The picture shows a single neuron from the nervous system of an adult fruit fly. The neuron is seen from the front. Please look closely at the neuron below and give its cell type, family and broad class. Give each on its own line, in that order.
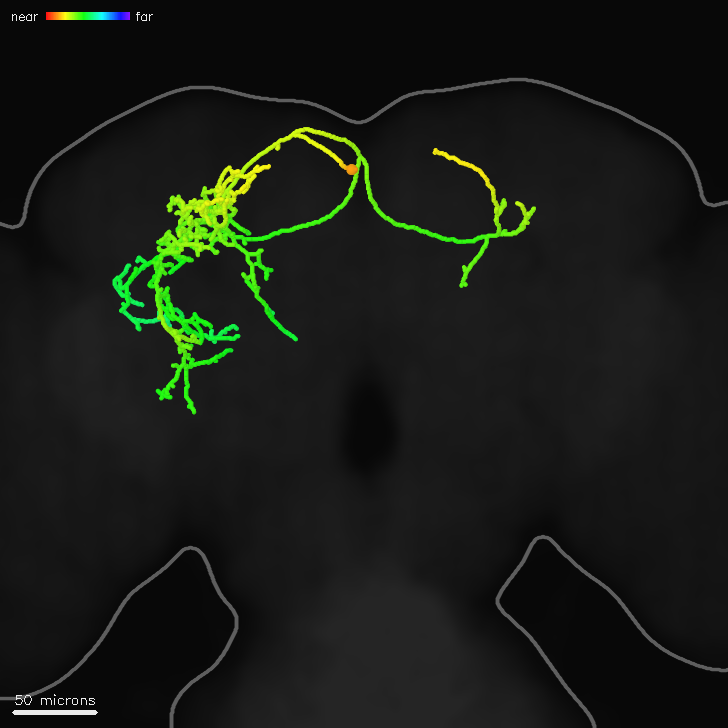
SIP115m
hemilineage SMPad1
central-brain intrinsic neuron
